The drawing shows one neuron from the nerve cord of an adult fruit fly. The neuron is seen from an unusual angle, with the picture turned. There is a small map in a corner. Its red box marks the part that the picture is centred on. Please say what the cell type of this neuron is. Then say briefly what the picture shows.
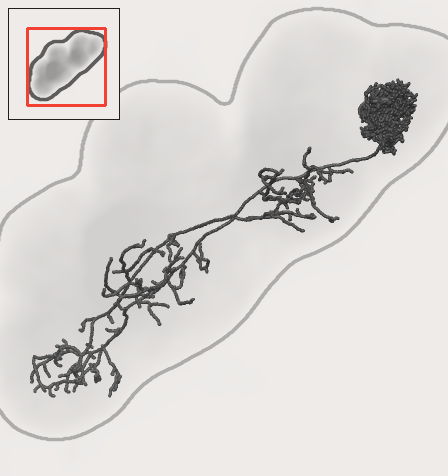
Its cell type is INXXX025. This is a nerve-cord intrinsic neuron. The picture shows dozens of branch ends. In this view it is about as wide as it is tall.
